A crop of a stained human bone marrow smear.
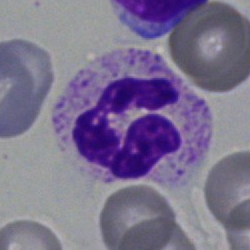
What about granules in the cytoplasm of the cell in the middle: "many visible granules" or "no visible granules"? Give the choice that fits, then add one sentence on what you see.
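Many visible granules. Fine purple granules are scattered throughout the cytoplasm.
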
